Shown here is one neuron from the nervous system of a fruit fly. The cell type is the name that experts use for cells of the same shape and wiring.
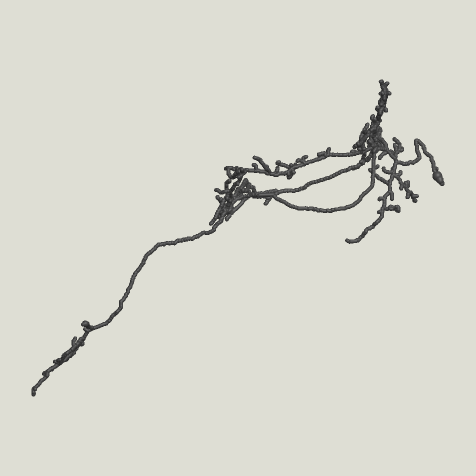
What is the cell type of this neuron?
CL097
